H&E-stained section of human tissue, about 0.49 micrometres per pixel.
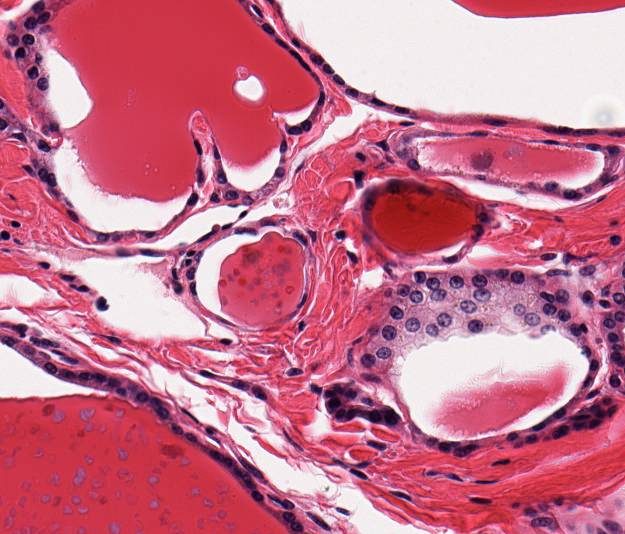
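thyroid: closed spaces, rounded to irregular and of varying size, mostly lined by one layer of flattened to low cuboidal epithelium. Pink fibrous stroma between them has wavy fibres and scattered spindle-shaped nuclei. White clefts separating luminal material from lining in several spaces are consistent with retraction artefact.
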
